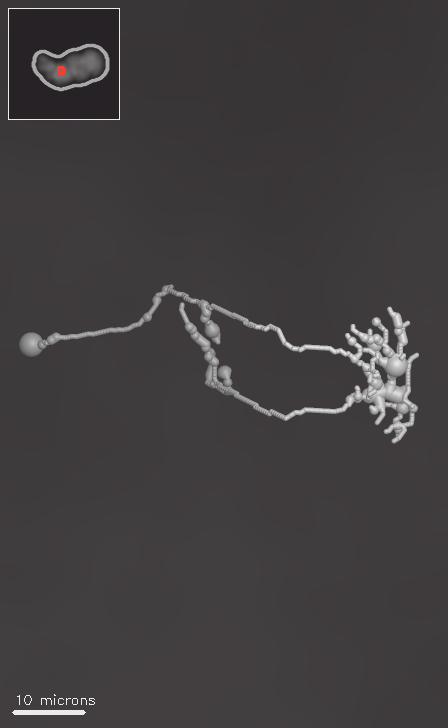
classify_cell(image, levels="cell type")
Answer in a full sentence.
The cell type is T5d.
